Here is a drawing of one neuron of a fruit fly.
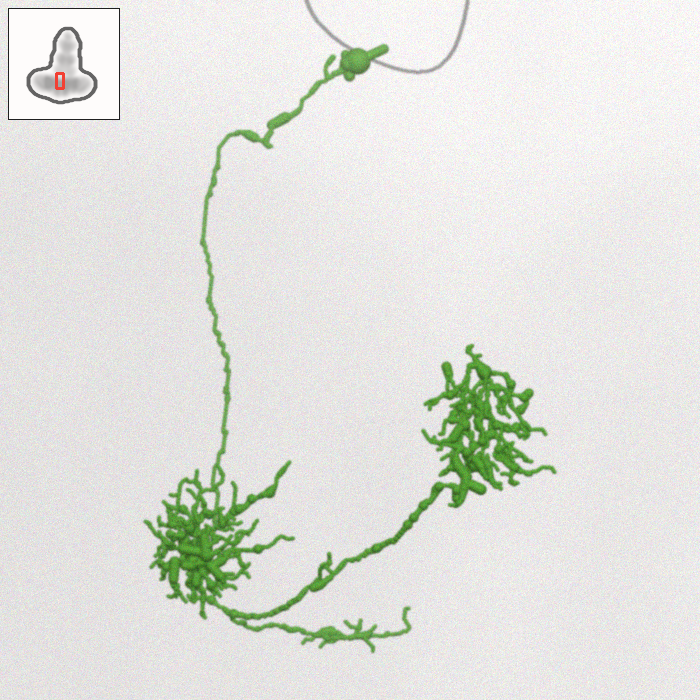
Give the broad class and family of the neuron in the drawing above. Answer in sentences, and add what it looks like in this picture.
It is a central-brain intrinsic neuron. Its family is called class CX. The cell body is at the top of the picture. The picture shows dozens of branch ends.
